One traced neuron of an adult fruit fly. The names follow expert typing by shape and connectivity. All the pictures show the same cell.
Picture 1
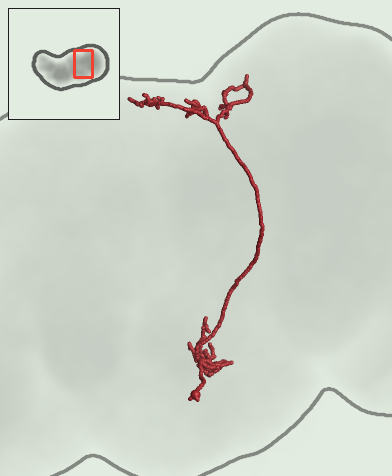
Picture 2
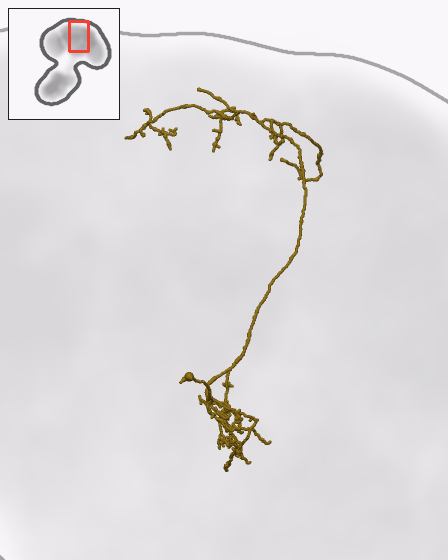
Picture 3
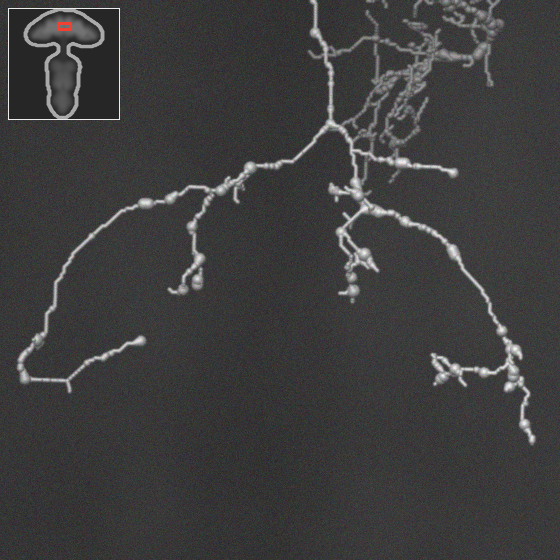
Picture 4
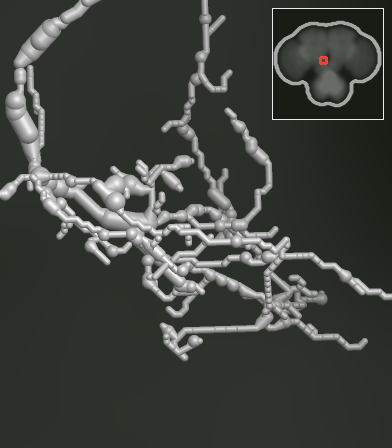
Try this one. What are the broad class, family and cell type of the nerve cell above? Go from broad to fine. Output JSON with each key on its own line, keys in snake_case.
{
 "broad_class": "central-brain intrinsic neuron",
 "family": "hemilineage FLAa2",
 "cell_type": "CB4077"
}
